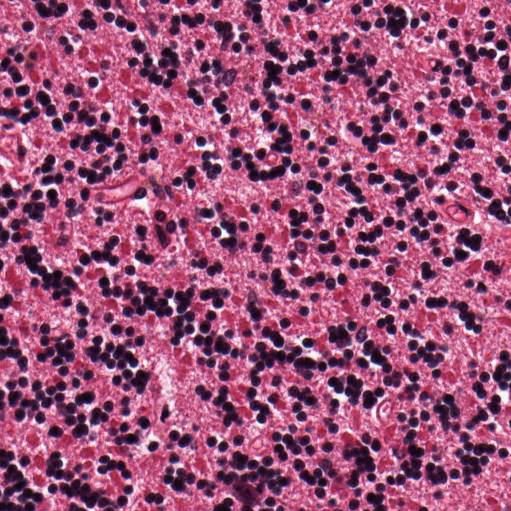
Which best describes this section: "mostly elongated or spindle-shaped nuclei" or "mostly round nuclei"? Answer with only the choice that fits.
Mostly round nuclei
